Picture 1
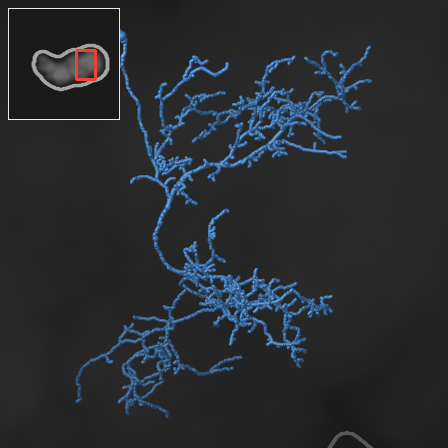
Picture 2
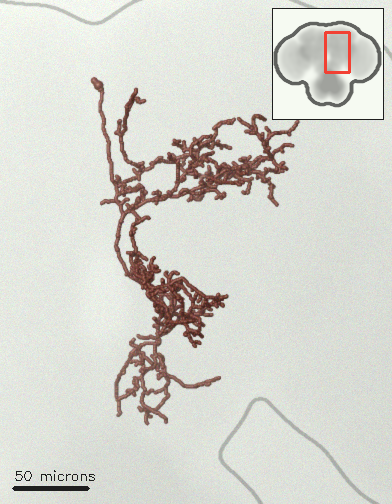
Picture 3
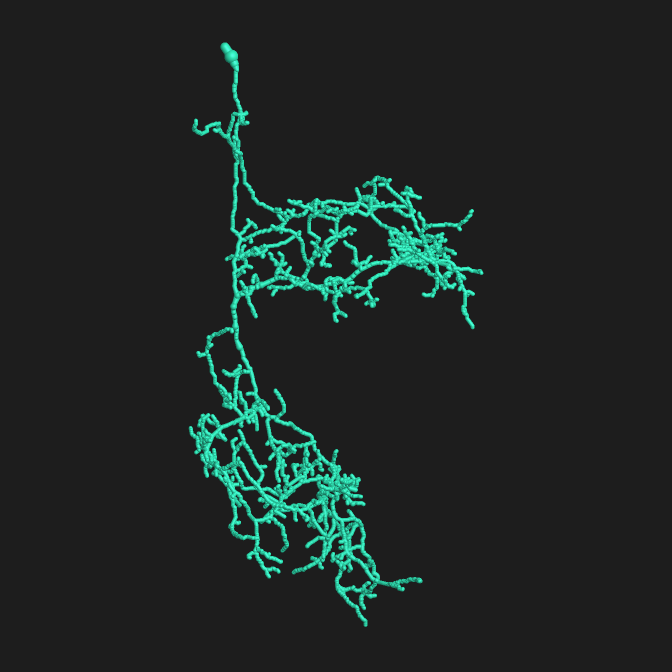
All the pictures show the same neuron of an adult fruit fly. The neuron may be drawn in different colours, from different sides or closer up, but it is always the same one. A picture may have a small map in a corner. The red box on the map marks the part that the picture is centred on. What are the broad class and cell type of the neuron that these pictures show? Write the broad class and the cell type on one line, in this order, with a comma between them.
central-brain intrinsic neuron, VES046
